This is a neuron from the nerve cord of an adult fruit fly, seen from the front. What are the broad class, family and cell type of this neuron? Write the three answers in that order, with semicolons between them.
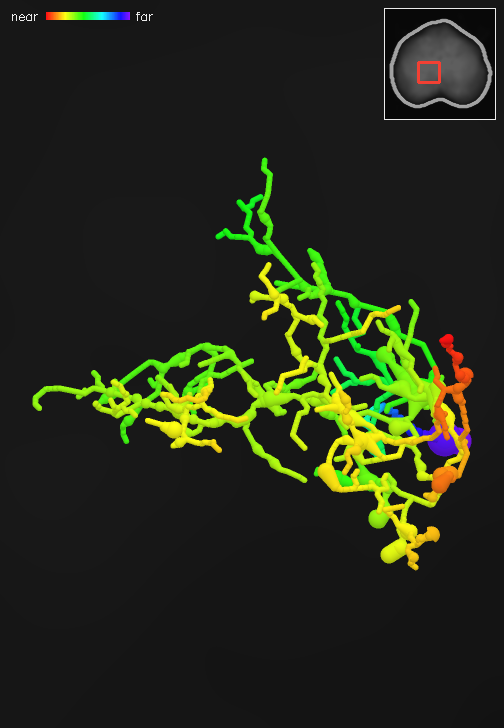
nerve-cord intrinsic neuron; hemilineage 01B; IN01B081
